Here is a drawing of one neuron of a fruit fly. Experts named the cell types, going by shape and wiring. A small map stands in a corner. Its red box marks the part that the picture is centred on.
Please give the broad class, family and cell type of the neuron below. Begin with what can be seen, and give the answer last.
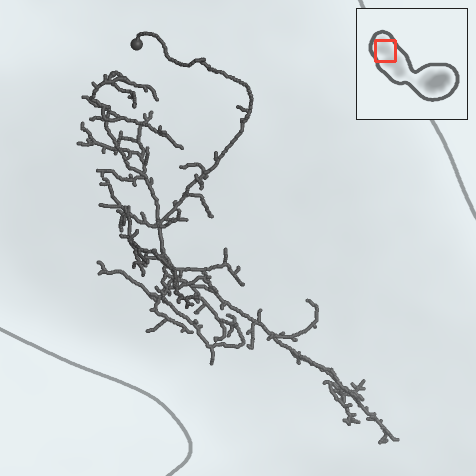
Its cell body lies at the upper left of the picture. Dozens of branch ends can be seen. This is a nerve-cord intrinsic neuron. The family is hemilineage 19A. The cell type is IN19A100.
